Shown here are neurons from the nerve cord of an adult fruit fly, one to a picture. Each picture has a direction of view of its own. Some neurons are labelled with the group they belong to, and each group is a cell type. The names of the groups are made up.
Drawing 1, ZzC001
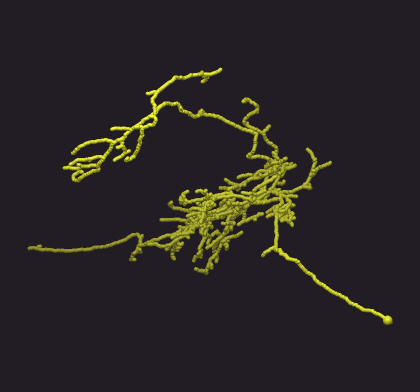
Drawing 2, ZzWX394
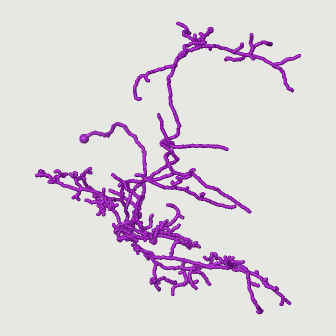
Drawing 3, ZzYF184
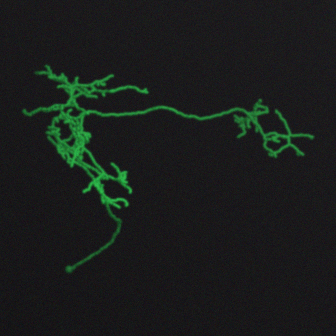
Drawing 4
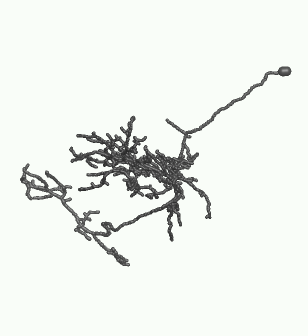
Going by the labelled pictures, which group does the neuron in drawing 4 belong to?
ZzC001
